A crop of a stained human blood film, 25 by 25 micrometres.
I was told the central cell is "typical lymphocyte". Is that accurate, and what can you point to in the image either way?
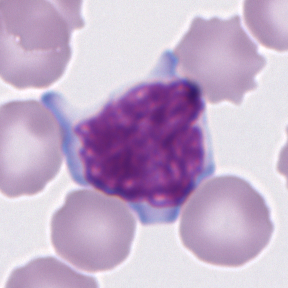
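Two checks decide it: the cytoplasm is scant, forming only a narrow rim around most of the nucleus, and the chromatin is dark purple and coarsely clumped.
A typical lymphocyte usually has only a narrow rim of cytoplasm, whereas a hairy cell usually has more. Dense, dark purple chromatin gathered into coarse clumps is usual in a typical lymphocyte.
Verdict: typical lymphocyte fits. Next check: no distinct nucleoli can be seen in the nucleus.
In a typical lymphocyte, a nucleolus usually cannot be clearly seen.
Last check: the cell has an irregular, angular outline rather than a round one, the nucleus is a single unlobed mass with an irregular, somewhat angular edge, and the cytoplasm is pale blue.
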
